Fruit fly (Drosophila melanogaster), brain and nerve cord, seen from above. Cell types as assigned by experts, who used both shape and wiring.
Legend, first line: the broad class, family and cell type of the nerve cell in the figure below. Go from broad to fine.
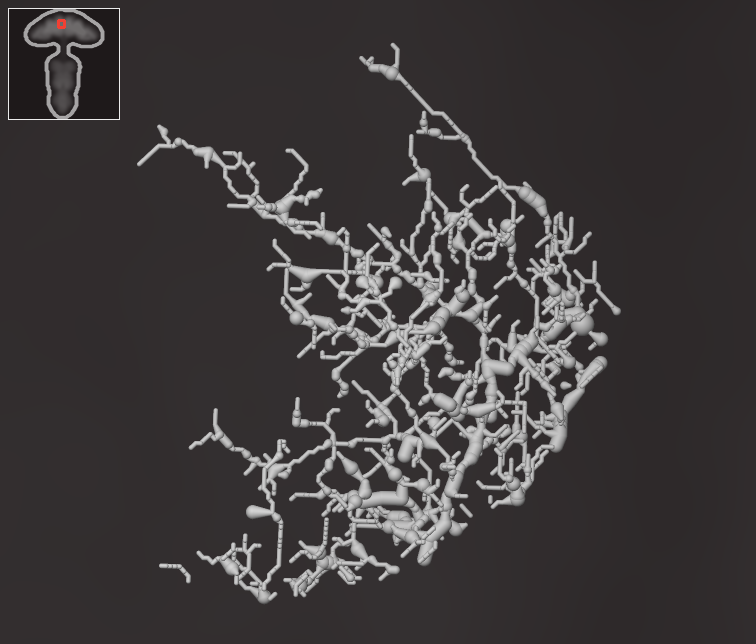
central-brain intrinsic neuron; hemilineage DM2_central; SMP285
